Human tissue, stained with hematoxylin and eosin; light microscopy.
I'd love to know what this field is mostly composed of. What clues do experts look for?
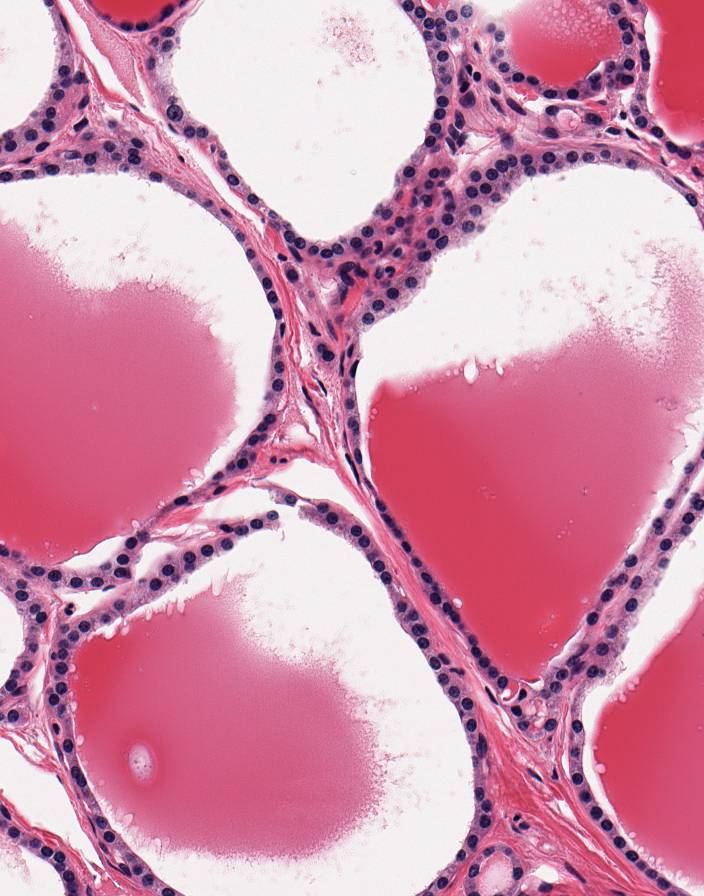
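Thyroid follicle: large, rounded follicles lie closely packed, parted only by thin partitions. Each is lined by a single layer of cuboidal epithelial cells with small, round, dark nuclei.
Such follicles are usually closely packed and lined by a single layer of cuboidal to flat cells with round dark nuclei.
Being follicles, not solid sheets and cords, they differ from parathyroid gland. In most, the colloid has a white cleared zone along its edge beside the epithelium.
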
